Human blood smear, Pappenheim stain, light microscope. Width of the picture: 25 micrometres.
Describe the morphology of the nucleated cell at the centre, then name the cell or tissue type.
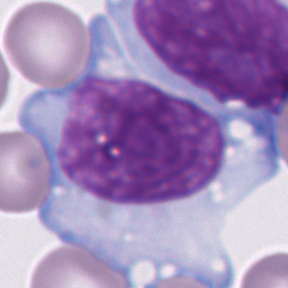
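Look at the outline first: it's irregular, with several angular projections. There's plenty of cytoplasm for the size of the nucleus, and I can't make out any granules in it. Off to the right of the nucleus sit a few small clear vacuoles. This one's a myeloblast.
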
